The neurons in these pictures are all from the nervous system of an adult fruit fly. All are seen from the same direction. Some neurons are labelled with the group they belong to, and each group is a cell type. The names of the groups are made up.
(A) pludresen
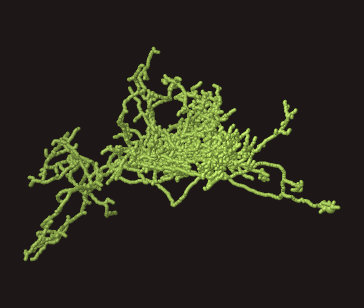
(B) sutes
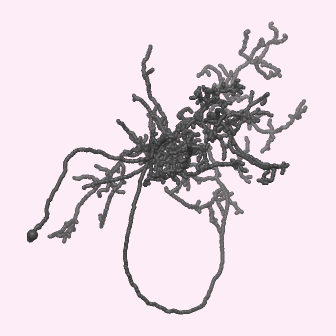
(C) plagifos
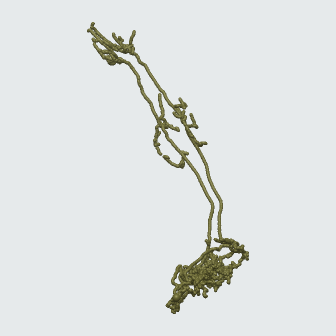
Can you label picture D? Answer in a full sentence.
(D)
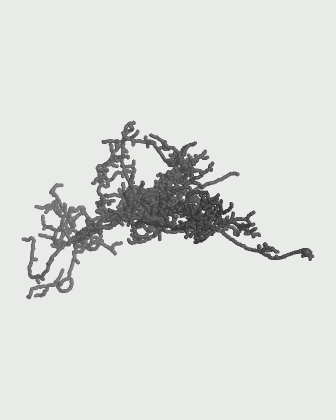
It belongs to pludresen.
